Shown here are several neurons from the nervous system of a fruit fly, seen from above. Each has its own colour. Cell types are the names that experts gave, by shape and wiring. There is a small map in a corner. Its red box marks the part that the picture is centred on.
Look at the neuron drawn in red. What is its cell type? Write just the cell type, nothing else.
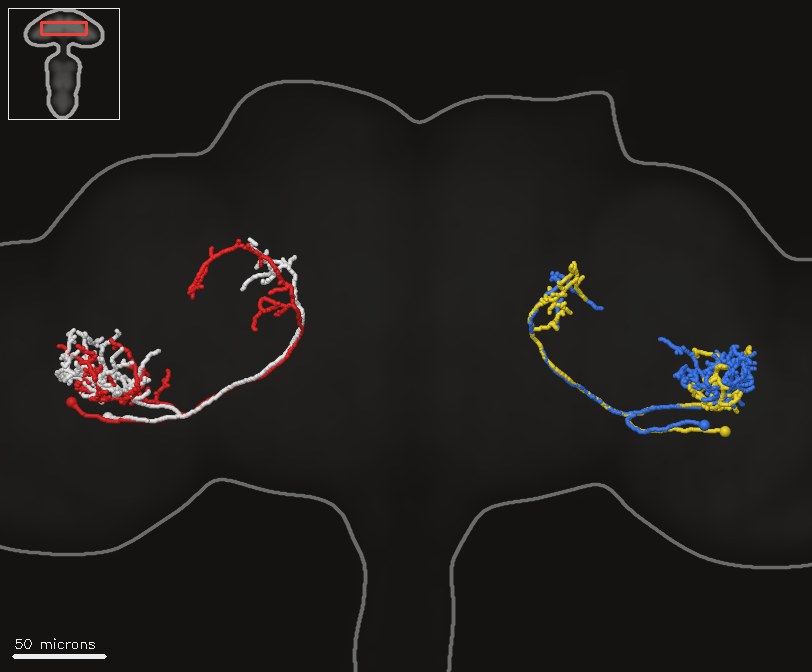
CB2559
